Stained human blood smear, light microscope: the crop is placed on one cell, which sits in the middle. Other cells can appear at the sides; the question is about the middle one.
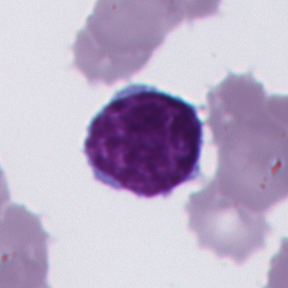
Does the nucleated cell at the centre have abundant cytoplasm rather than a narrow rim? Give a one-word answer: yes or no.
No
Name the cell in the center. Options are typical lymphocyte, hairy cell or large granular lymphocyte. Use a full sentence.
The cell in the exact centre of the crop is a typical lymphocyte.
